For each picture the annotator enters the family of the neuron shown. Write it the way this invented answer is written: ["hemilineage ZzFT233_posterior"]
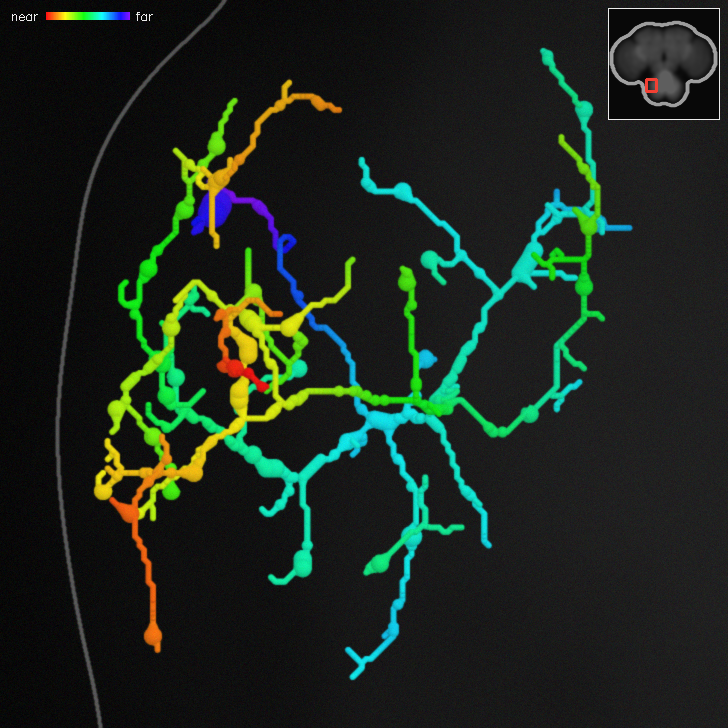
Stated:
["hemilineage 21A"]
